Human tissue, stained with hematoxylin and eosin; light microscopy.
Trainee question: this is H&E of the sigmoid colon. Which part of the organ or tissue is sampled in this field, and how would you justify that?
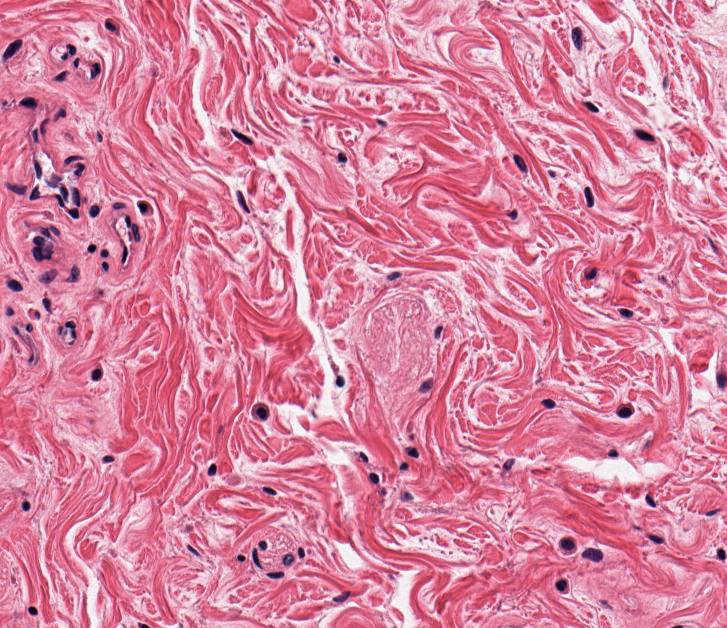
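That's loose connective tissue. Its cells are sparse: small, dark, mostly elongated nuclei lying singly between wavy collagen bundles.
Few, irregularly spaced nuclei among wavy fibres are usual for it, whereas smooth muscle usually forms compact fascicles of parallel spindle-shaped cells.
The bundles are thick and run in many directions, and a paler, finely fibrillar oval lies near the centre.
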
